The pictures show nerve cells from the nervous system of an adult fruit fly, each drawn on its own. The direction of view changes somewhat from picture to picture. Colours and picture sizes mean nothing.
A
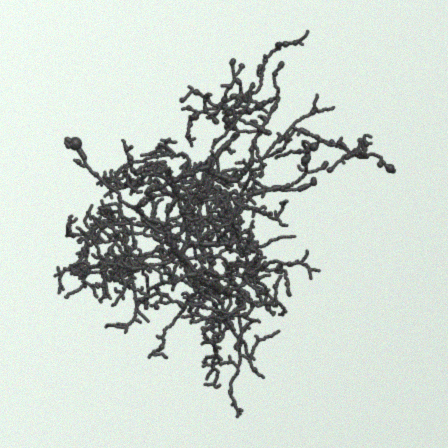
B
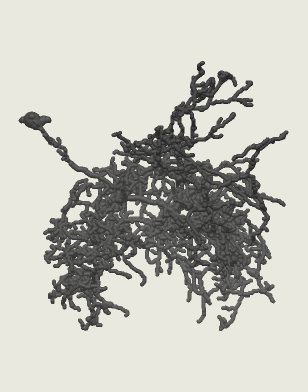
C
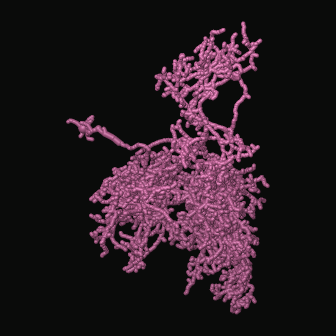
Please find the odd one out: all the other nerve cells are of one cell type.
A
